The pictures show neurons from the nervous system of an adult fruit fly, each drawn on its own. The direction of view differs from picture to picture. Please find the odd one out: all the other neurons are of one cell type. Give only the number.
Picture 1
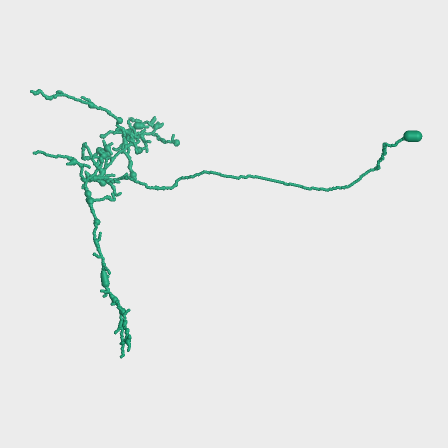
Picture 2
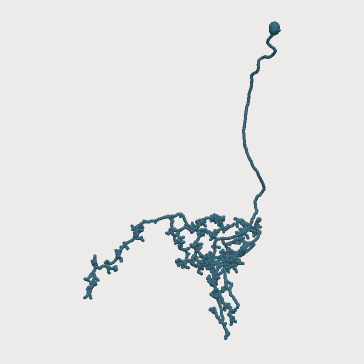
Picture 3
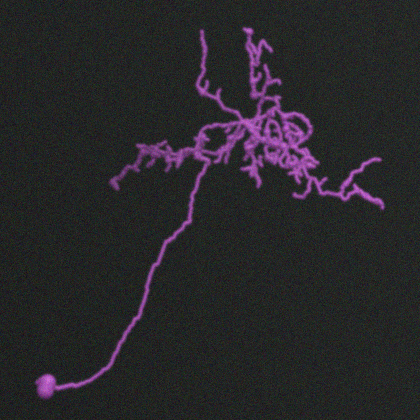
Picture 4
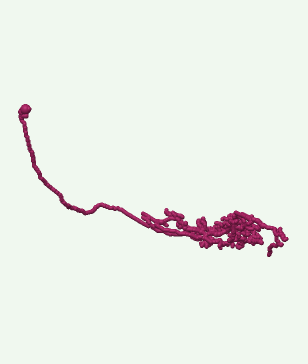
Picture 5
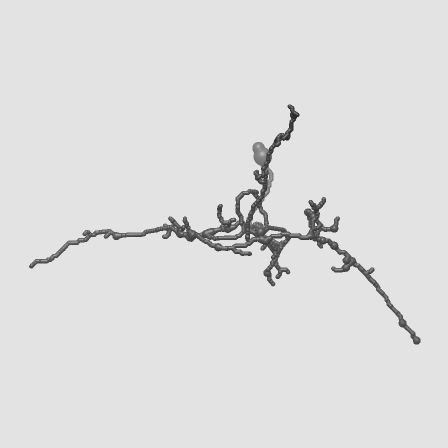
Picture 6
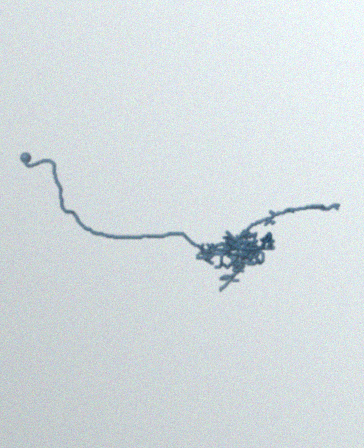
4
